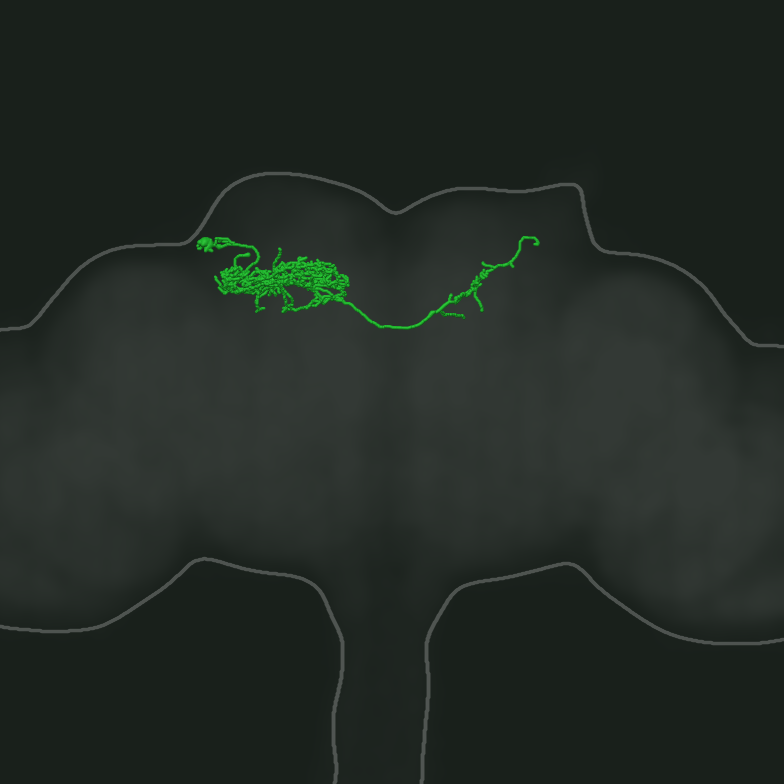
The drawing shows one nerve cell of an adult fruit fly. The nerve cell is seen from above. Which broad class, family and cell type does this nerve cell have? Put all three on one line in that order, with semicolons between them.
central-brain intrinsic neuron; hemilineage ALv2; v2LN31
